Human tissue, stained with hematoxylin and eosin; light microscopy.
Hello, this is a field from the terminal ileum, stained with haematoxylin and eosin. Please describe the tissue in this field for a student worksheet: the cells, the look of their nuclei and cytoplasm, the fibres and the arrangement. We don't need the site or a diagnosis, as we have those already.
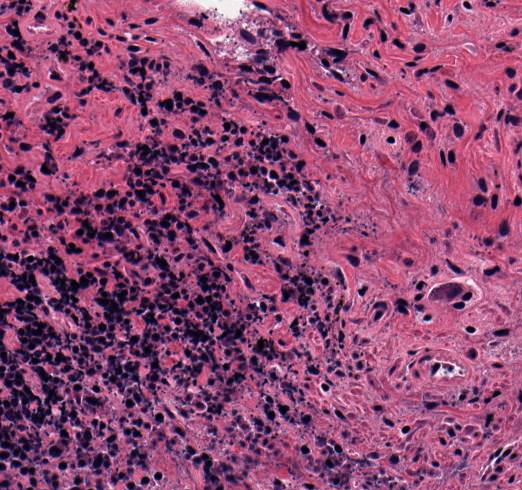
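Lower left and centre: a dense sheet of small dark cells; upper right is mostly pink fibrous stroma. Those cells have small, dark, hyperchromatic nuclei and very little visible cytoplasm. The nuclei crowd together, many touching or overlapping. Sparse spindle-shaped nuclei lie between the upper-right collagen bundles.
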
